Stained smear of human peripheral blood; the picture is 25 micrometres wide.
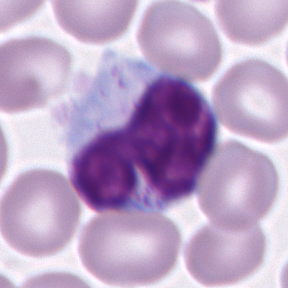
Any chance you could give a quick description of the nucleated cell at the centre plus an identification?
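No nucleoli seen in the nucleus, which measures about 14 by 10 micrometres. Cytoplasm pale blue, lying mainly on the upper left side of the nucleus. Cell edge at upper left ragged and faint, not smooth. No vacuoles visible in the cytoplasm. Cell: large granular lymphocyte.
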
